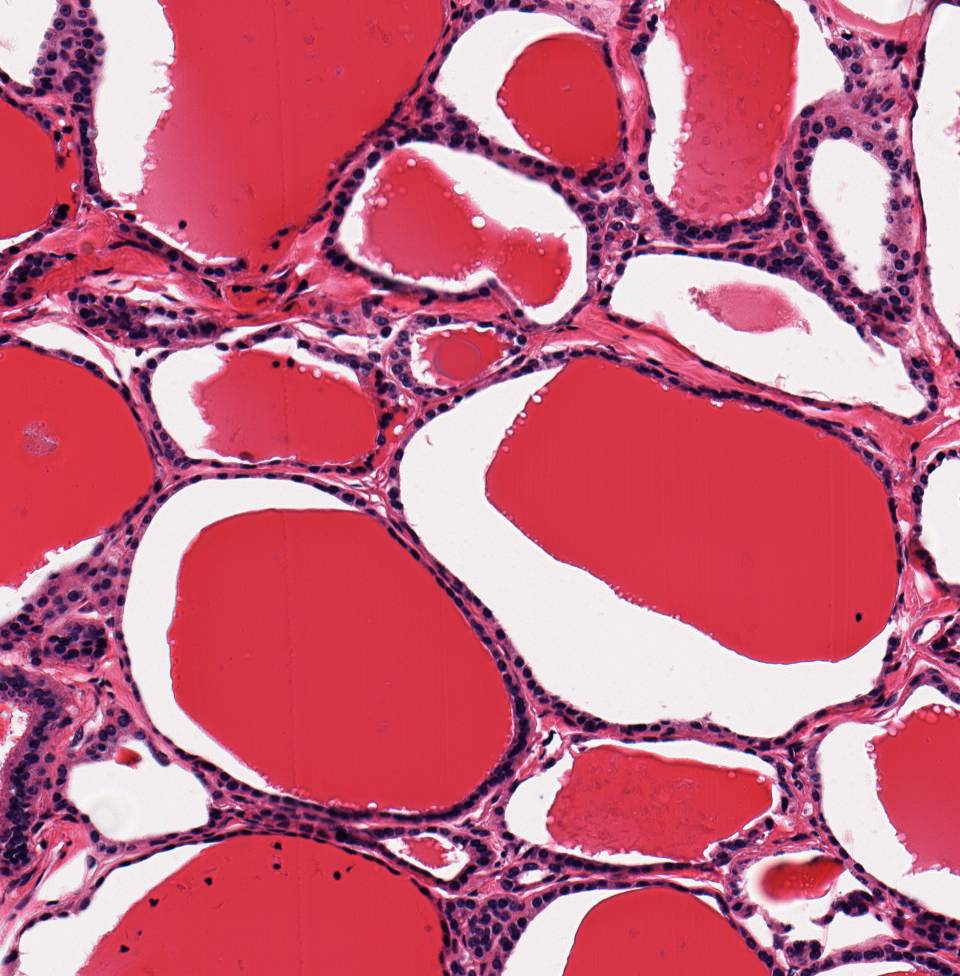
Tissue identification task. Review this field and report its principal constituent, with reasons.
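Mainly thyroid follicle; notice that each is lined by a single layer of flattened to low cuboidal cells.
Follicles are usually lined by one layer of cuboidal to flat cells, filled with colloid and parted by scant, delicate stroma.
Here thin pink strands separate them, and in most the colloid has shrunk back, leaving white crescents.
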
